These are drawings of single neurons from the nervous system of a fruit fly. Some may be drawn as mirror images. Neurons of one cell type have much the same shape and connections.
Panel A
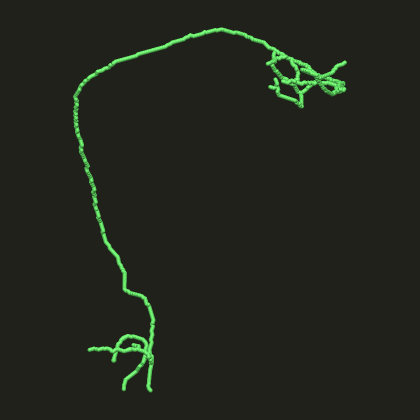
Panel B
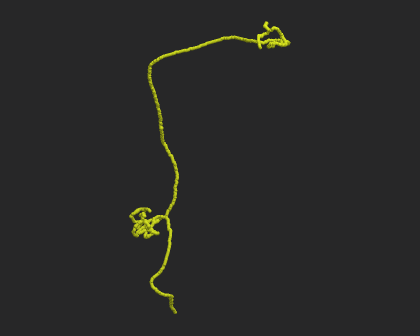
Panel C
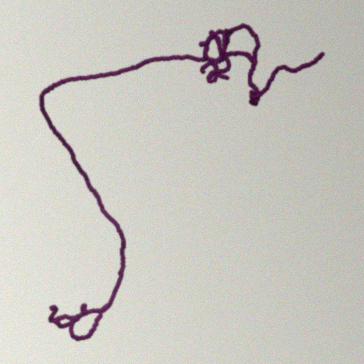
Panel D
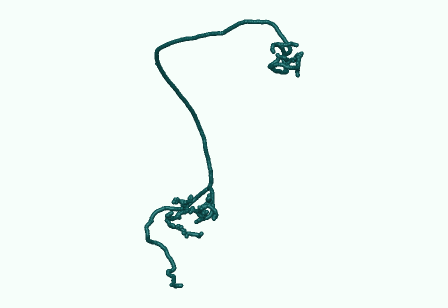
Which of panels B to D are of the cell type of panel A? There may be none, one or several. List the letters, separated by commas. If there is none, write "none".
D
